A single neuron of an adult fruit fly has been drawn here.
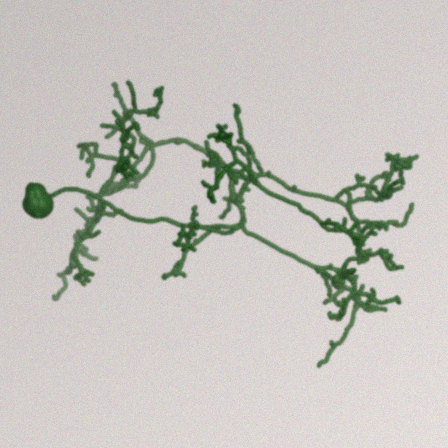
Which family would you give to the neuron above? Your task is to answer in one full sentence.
This neuron belongs to the family Mi.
